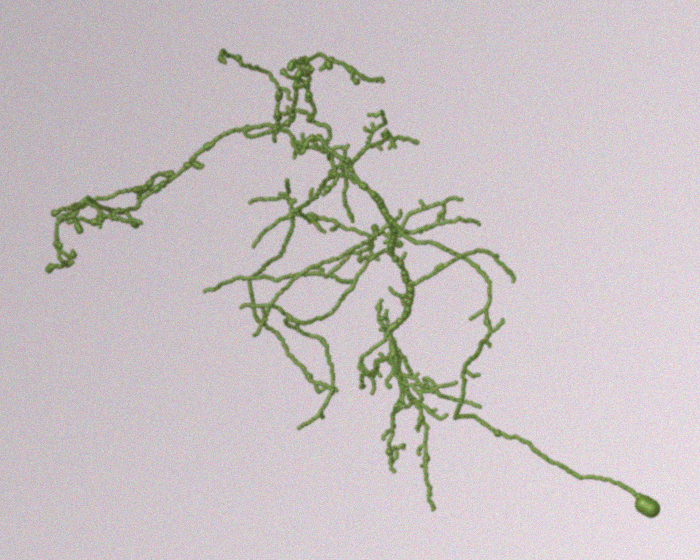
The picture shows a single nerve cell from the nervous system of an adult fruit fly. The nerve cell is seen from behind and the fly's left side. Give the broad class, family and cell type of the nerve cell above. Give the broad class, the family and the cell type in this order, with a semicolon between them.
nerve-cord intrinsic neuron; hemilineage 06A; IN06A037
